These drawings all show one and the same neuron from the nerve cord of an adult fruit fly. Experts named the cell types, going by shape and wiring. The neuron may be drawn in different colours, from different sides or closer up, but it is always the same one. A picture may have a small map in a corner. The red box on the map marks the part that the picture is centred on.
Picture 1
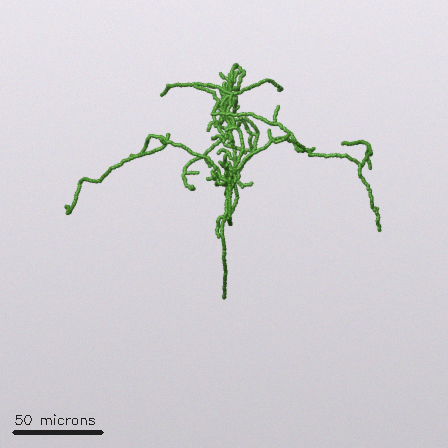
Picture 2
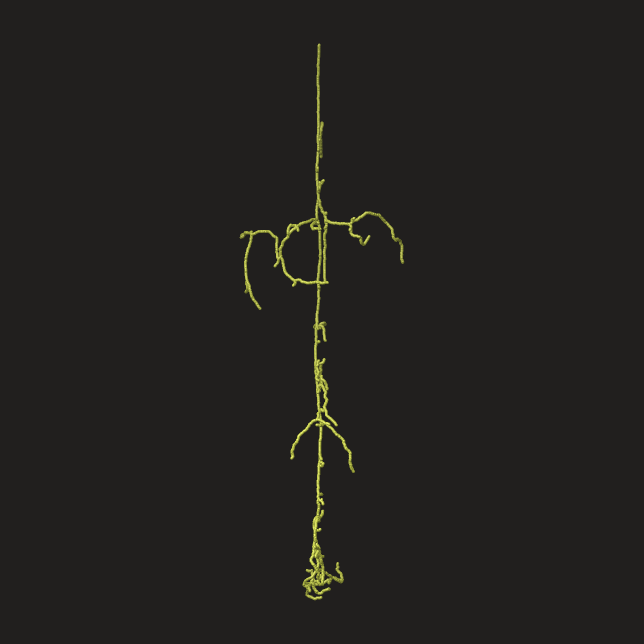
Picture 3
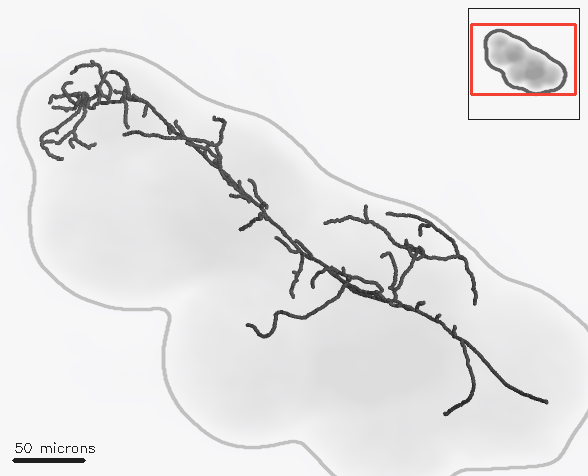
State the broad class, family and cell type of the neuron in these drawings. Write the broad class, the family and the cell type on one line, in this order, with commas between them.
descending neuron, hemilineage SMPpm1, DNp48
